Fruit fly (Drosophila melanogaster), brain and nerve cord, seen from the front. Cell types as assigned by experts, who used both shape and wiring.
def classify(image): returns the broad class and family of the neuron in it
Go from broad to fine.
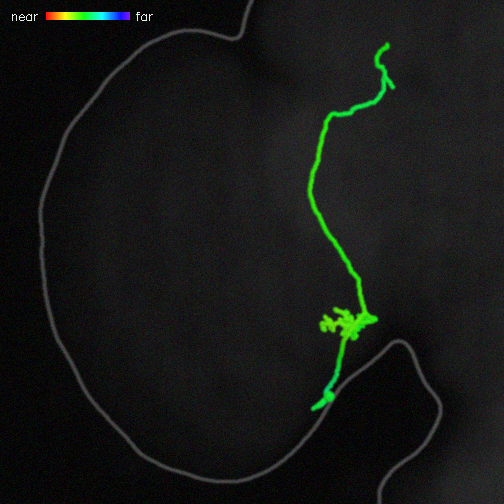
visual projection neuron; LoVP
